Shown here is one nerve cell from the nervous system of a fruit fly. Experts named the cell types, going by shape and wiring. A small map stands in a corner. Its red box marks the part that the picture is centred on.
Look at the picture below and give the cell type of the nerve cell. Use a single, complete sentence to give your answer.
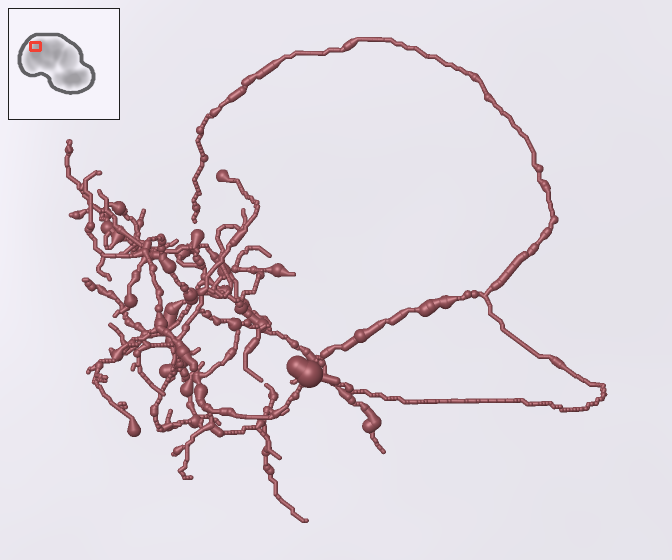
The cell type of the nerve cell here is CB1899.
